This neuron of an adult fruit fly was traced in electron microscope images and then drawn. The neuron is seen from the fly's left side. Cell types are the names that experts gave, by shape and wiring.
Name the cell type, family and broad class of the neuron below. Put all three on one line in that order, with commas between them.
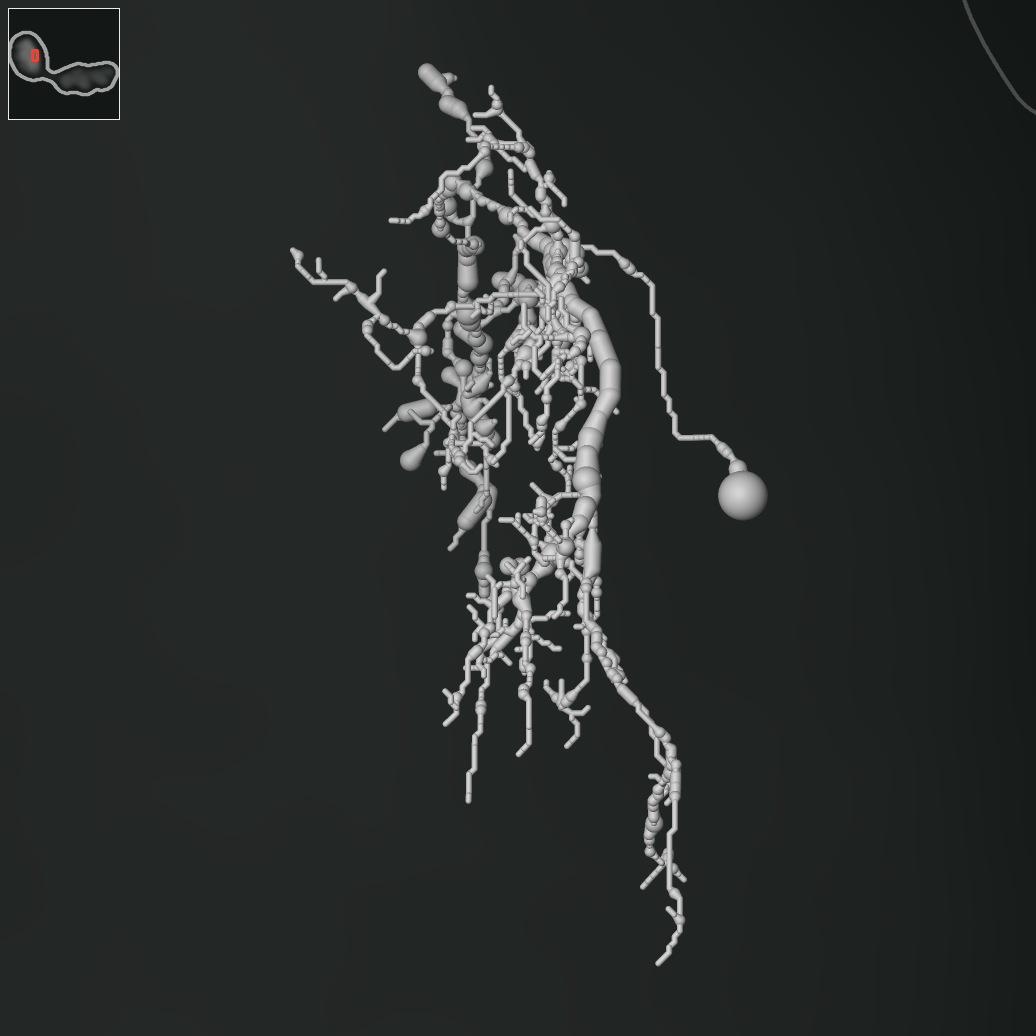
PS281, hemilineage DM6_posterior, central-brain intrinsic neuron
